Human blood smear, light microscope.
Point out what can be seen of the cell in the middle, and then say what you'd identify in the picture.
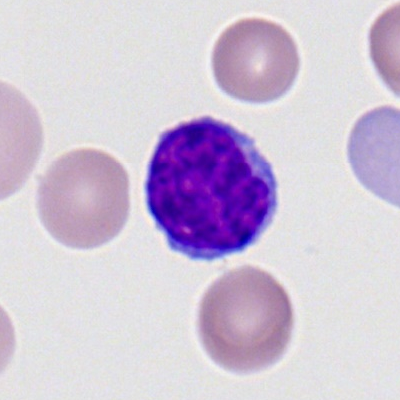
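Round in outline, this cell has dark purple, coarsely clumped chromatin. Its cytoplasm is pale blue and forms a scant rim, widest on the right side. It is a lymphocyte.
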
